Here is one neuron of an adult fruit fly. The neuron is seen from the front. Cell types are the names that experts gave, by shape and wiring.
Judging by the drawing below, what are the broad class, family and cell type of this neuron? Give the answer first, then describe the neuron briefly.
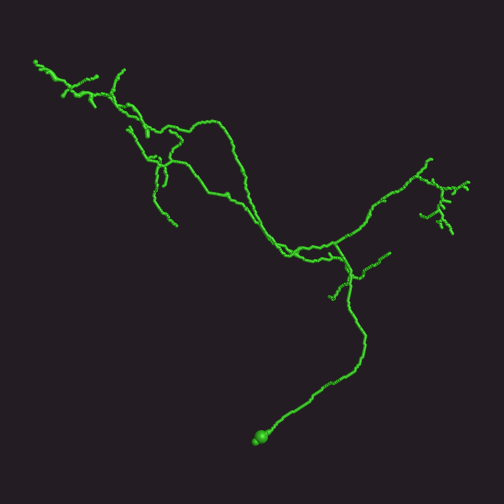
It is a central-brain intrinsic neuron. The family is hemilineage LB3. The cell type is GNG326. Its cell body lies at the bottom of the picture. As drawn here it is about as wide as it is tall.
